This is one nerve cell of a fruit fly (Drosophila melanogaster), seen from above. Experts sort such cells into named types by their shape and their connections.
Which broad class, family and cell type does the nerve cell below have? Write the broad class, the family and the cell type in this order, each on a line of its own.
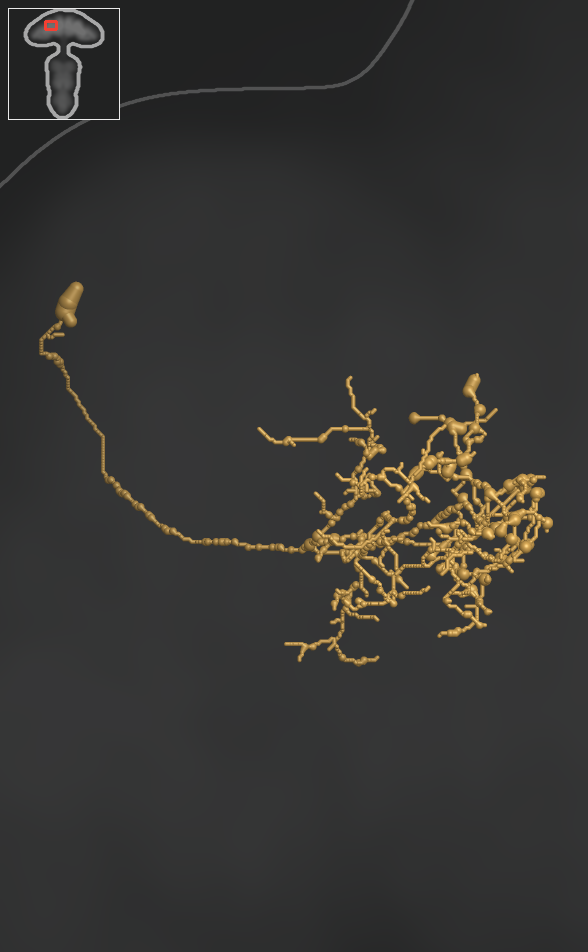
central-brain intrinsic neuron
hemilineage SLPal3_and_SLPal4_dorsal
SLP176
